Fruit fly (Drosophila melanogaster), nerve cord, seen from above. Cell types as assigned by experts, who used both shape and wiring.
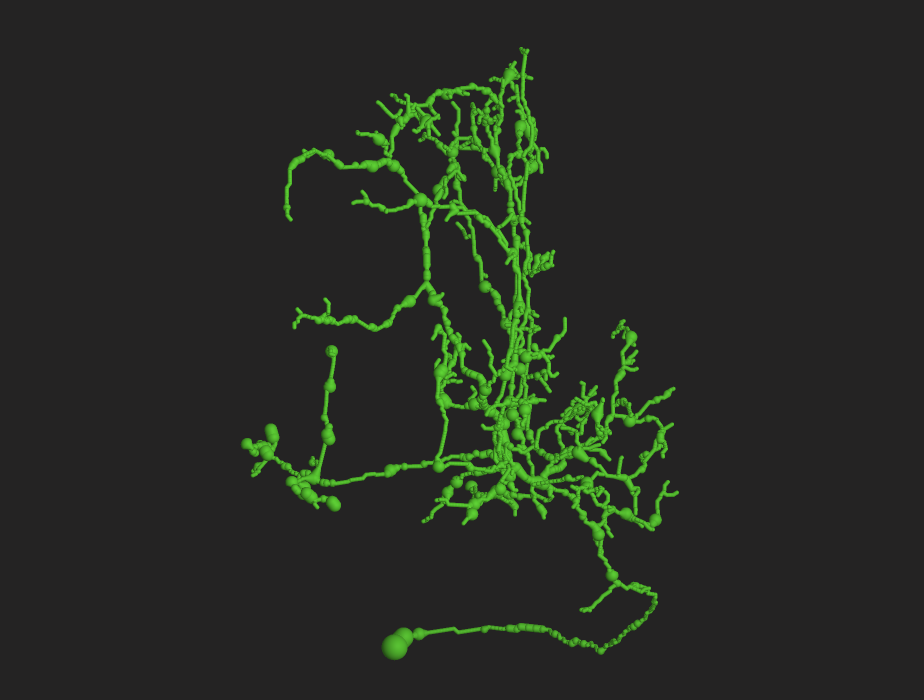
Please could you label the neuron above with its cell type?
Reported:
IN04B104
